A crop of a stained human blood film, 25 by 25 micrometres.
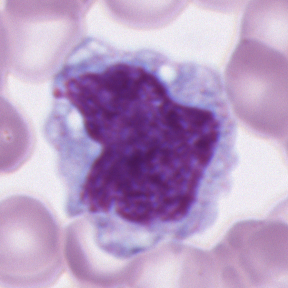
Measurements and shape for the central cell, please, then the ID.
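The cell measures about 18 micrometres across, and the nucleus fills about 60% of its area. The nucleus is a single irregular, folded mass with several notches in its edge; its purple chromatin is finely strand-like, with no large dense dark blocks. The cytoplasm holds only very fine, faint pinkish dust-like granules and a few small clear vacuoles, one of them above the nucleus at the upper right. It is a monocyte.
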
